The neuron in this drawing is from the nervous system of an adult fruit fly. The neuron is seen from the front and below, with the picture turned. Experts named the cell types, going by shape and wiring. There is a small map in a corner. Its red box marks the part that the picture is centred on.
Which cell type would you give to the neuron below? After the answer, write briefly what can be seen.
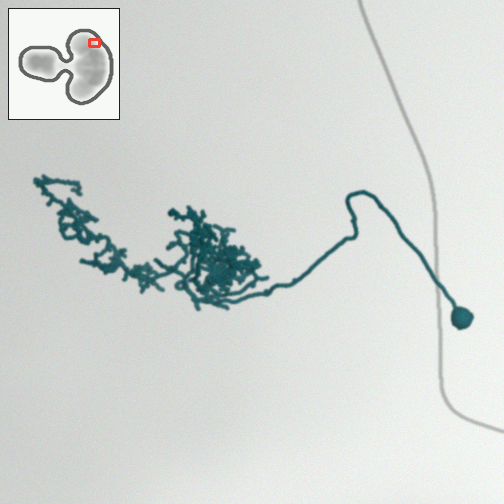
Its cell type is Mi16. Its broad class is optic-lobe intrinsic neuron. The picture shows dozens of branch ends. As drawn here it is more than twice as wide as it is tall.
